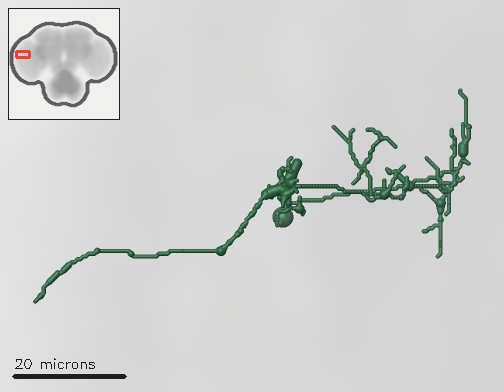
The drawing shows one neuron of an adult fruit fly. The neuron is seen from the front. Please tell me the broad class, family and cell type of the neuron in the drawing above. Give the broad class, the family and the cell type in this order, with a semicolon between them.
optic-lobe intrinsic neuron; C; C2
